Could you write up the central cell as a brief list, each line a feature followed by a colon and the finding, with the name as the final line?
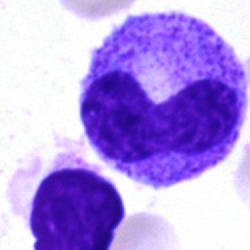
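Nucleus: kidney-shaped, indentation facing upward
Cytoplasm: abundant
Granules: fine, purple, scattered throughout cytoplasm
Indentation: pale area, fewer granules
Name: band neutrophil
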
